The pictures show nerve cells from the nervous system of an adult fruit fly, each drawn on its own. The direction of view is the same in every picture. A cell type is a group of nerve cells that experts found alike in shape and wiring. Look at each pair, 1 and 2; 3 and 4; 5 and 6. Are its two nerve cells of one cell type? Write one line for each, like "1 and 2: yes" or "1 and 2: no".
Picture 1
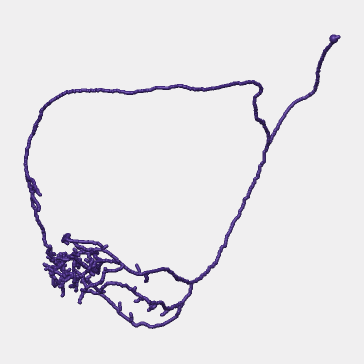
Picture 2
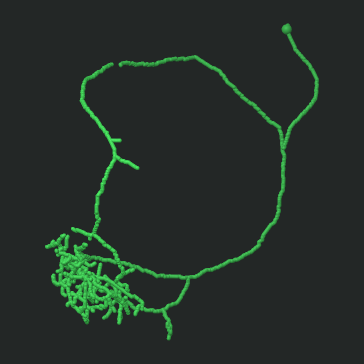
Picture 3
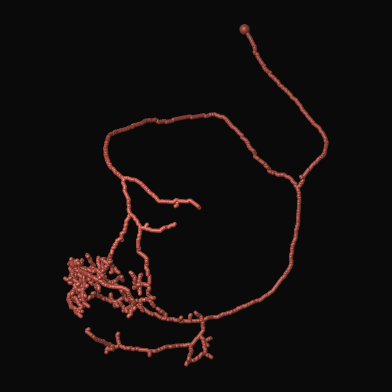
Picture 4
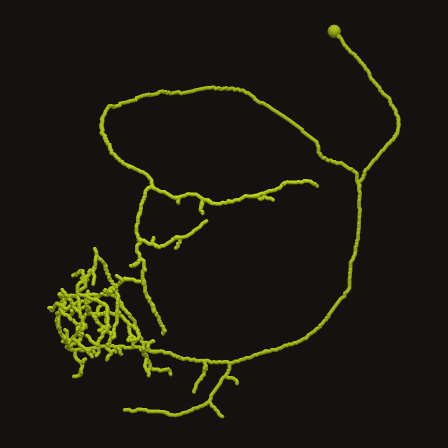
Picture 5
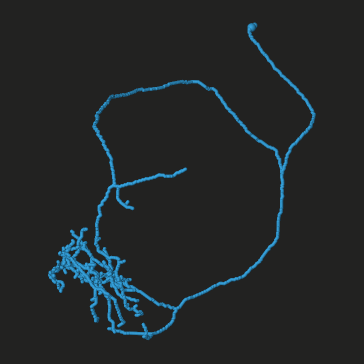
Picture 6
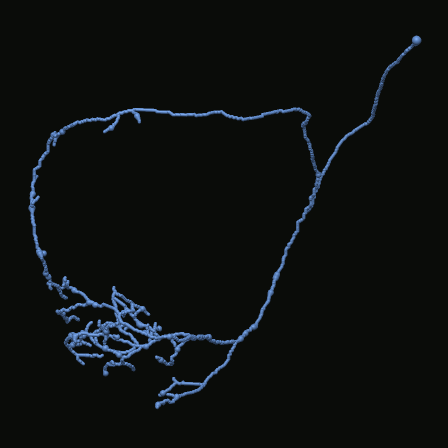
1 and 2: no
3 and 4: yes
5 and 6: no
